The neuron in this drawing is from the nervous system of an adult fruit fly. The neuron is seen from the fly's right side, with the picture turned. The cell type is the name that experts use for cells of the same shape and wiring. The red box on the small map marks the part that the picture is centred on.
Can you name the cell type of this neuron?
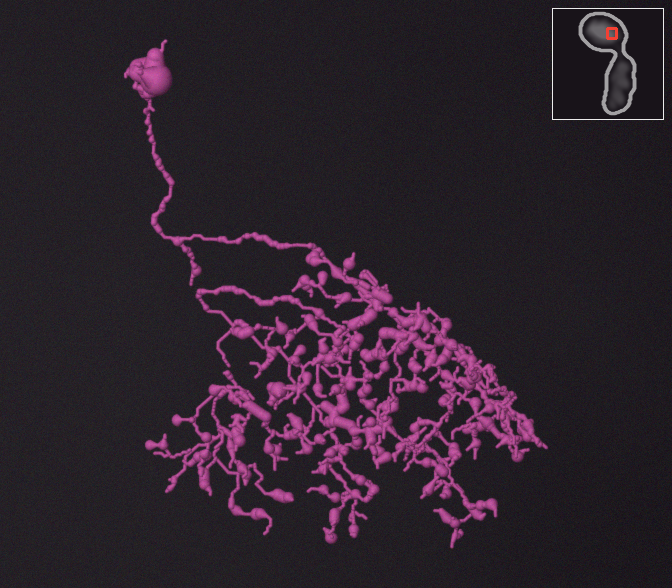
Dm1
